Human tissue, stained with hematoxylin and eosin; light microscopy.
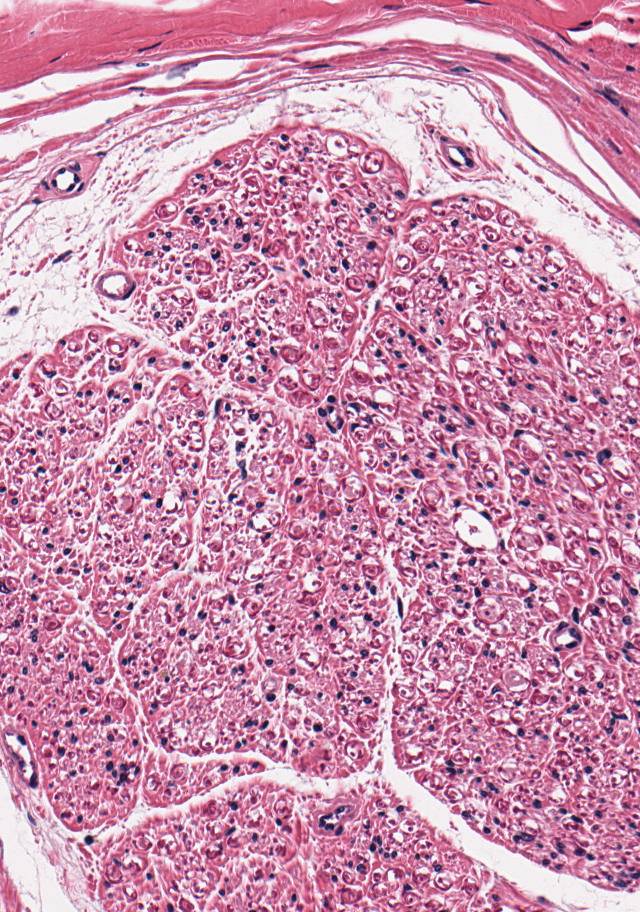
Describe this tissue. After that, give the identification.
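Several rounded bundles of nerve fibres take up most of the field, parted by thin pale septa, with small dark oval nuclei spread evenly among the fibres. A band of dense, wavy pink fibrous tissue crosses the top, looser pale tissue lying between it and the bundles. A few small round-lumened vessels sit there. That's tibial nerve.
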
